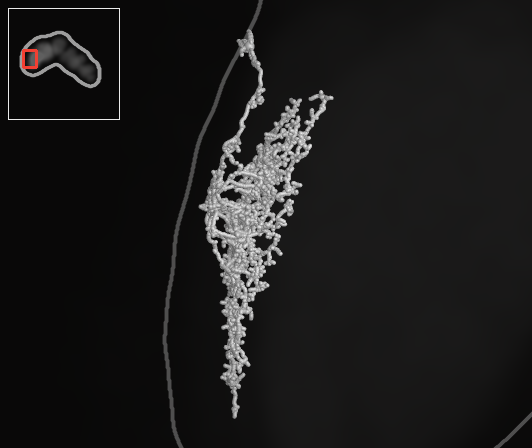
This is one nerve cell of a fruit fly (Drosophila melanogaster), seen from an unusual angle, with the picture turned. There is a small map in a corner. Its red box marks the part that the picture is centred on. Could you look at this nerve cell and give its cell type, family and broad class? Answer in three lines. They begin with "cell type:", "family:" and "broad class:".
cell type: Dm20
family: Dm
broad class: optic-lobe intrinsic neuron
